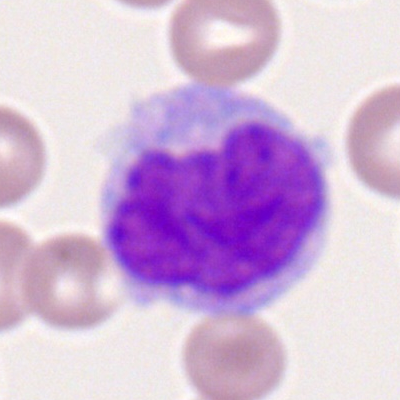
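A monocyte from a stained blood smear, at the centre of the picture. Its nucleus is irregular and folded, with deep creases running across it, and fills most of the cell. The cytoplasm is a pale greyish blue. At the upper left, the cell's outline is ragged and frayed.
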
